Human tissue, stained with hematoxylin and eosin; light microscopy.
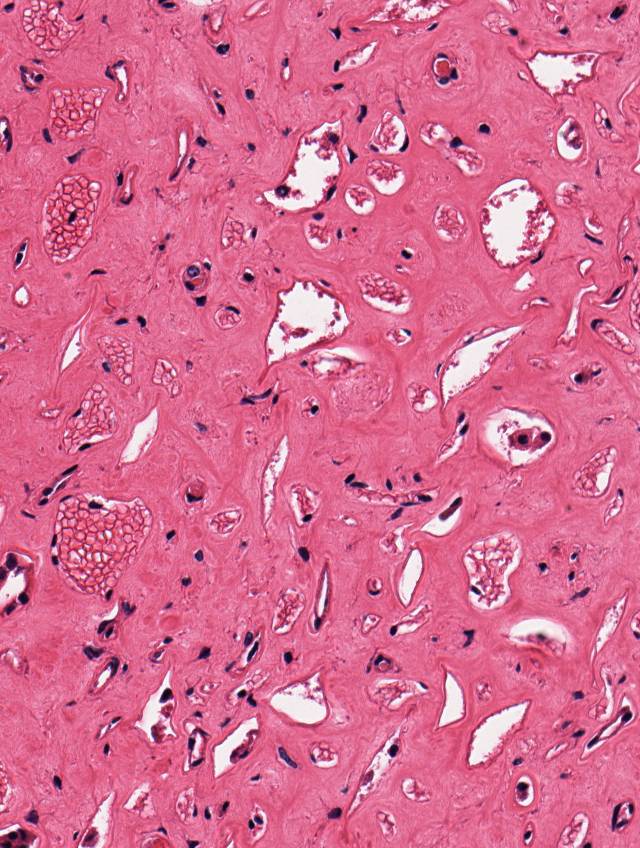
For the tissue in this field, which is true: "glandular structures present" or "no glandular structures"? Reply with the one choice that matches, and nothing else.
No glandular structures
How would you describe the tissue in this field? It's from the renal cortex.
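Numerous small, irregularly shaped vascular spaces are scattered evenly across the whole field. Between them lies dense, deeply eosinophilic, glassy-fibrillar stroma with few cells, holding scattered single cells with small, dark, spindle to oval nuclei. The vessel walls are thin, with no visible muscular layer.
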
